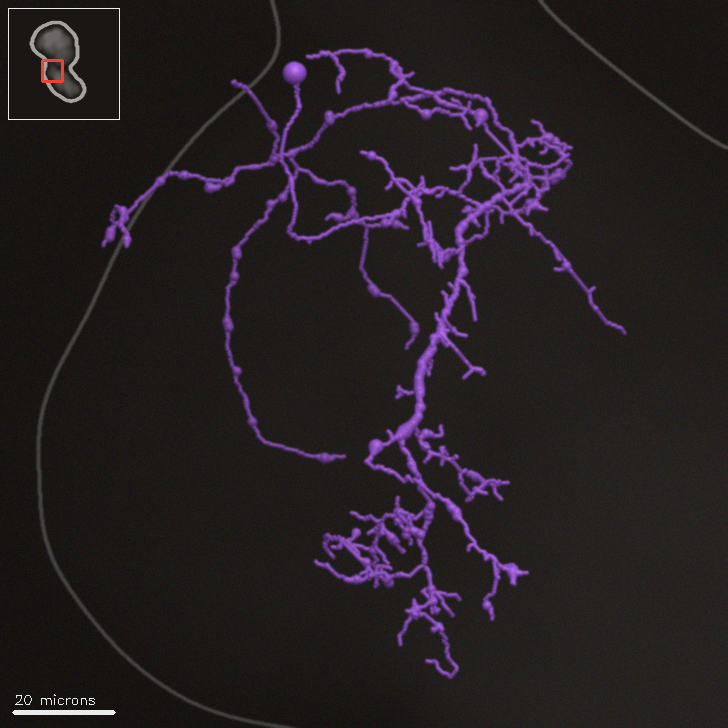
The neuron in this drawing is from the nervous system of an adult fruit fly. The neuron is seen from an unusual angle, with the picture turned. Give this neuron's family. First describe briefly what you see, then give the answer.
The cell body can be seen at the top of the picture. By the scale bar it is about 130 microns tall in this view. Dozens of branch ends can be seen. This is a nerve-cord intrinsic neuron. The family is hemilineage 16B.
